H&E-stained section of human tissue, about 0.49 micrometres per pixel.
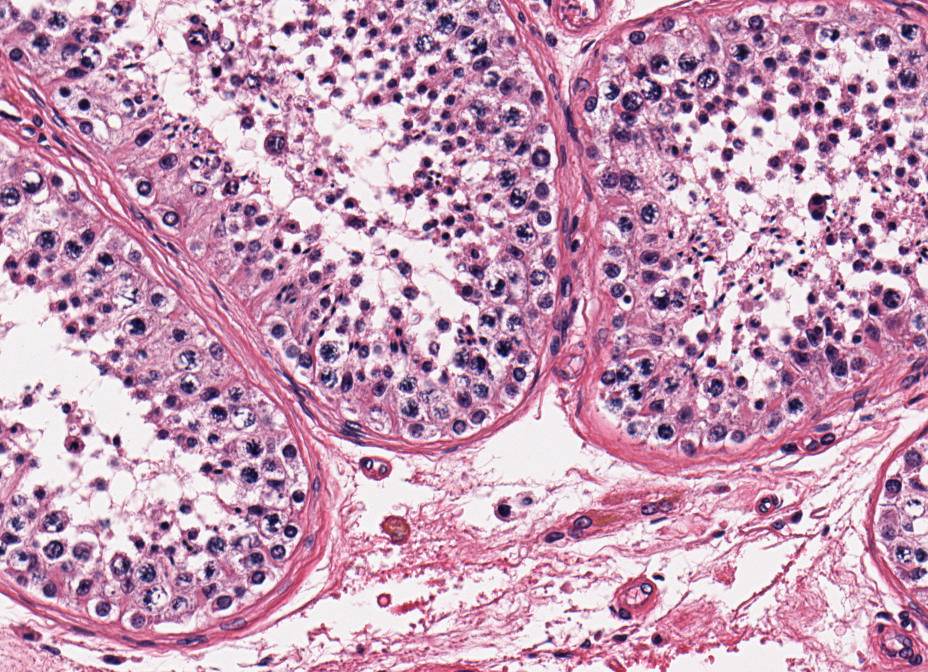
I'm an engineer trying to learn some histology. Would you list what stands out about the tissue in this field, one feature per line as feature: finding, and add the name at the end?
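Layout: three large rounded tubular units fill the field, part of a fourth at lower right edge
Lining: many-layered epithelium of rounded cells, filling most of each cross-section
Middle layers: many cells with large round nuclei, coarse clumped dark chromatin
Centre: small dense dark nuclei scattered toward middle of each unit
Tissue: testis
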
